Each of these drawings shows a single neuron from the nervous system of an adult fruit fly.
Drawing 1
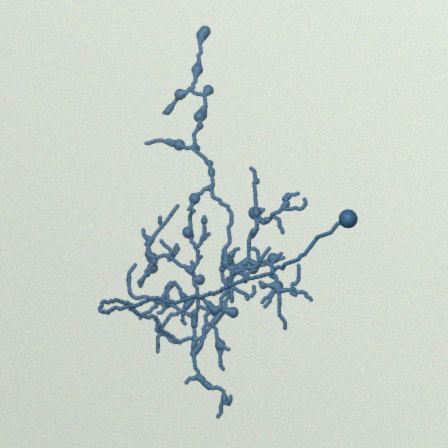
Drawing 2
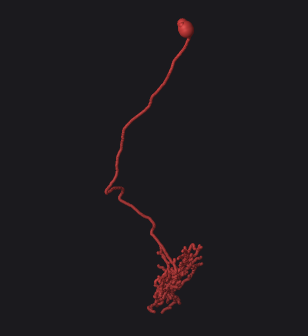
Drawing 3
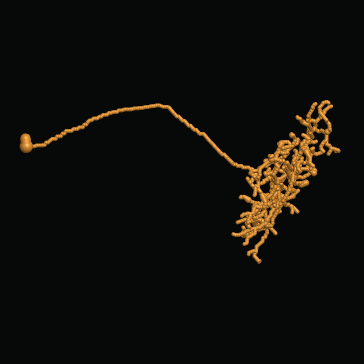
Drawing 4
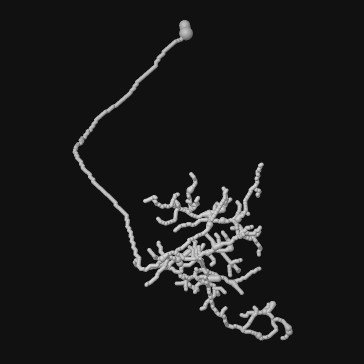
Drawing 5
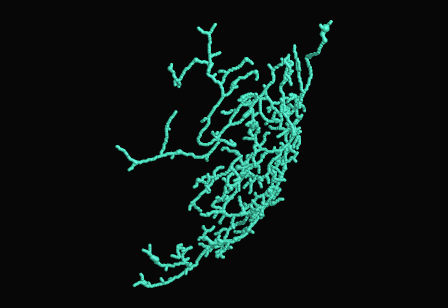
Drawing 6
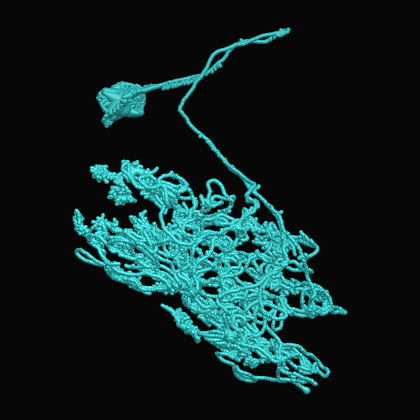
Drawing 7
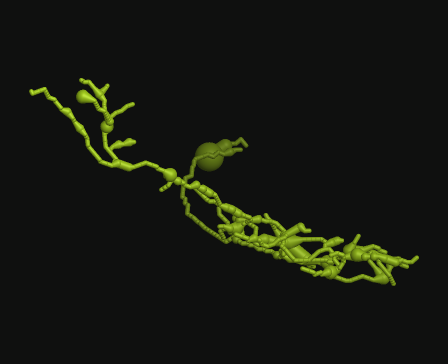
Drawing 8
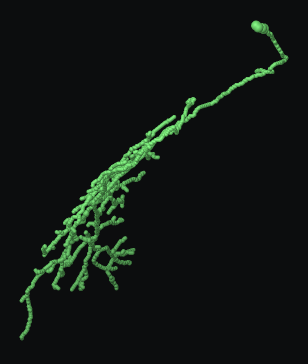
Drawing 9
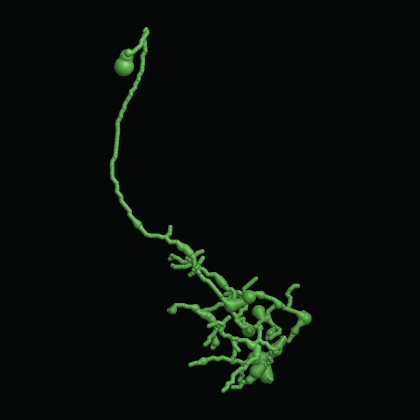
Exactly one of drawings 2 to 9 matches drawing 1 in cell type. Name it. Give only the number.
4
